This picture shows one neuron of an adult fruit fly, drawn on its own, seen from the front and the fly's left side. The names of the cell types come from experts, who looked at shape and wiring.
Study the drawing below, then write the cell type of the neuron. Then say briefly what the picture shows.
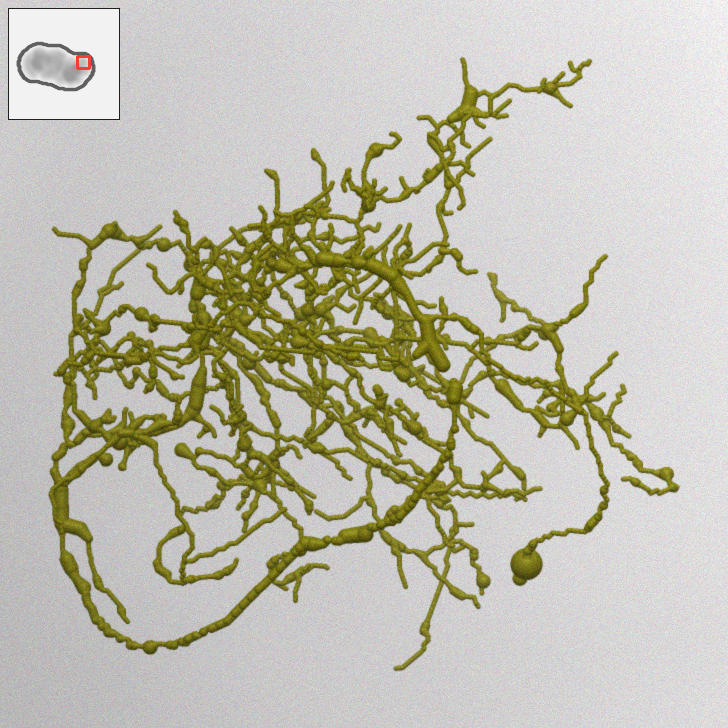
The cell type is INXXX290. Its broad class is nerve-cord intrinsic neuron. Its cell body lies at the lower right of the picture. The picture shows more than a hundred branch ends.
